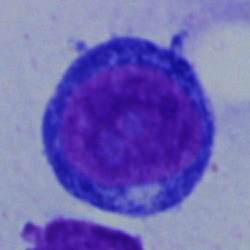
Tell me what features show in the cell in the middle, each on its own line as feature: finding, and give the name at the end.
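Outline: round, as I see it
Cytoplasm colour: a deep blue
Just below the nucleus: a pale, clear area in the cytoplasm
Top edge: small knob-like blebs sticking out
So, the cell: proerythroblast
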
